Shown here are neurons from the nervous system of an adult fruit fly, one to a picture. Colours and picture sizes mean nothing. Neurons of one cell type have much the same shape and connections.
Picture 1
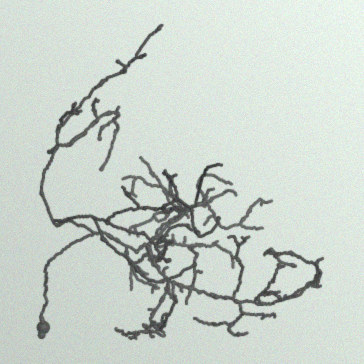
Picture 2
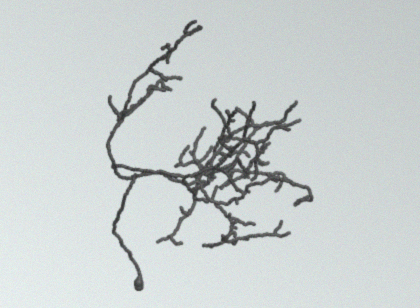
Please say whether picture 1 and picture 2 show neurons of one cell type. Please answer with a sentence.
They are of different cell types.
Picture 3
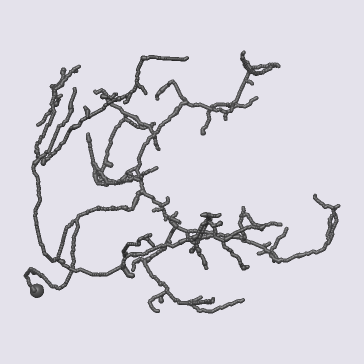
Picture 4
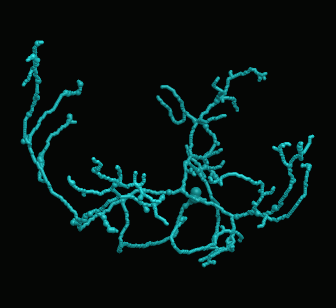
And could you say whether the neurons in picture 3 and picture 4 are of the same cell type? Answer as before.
They are of the same cell type.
